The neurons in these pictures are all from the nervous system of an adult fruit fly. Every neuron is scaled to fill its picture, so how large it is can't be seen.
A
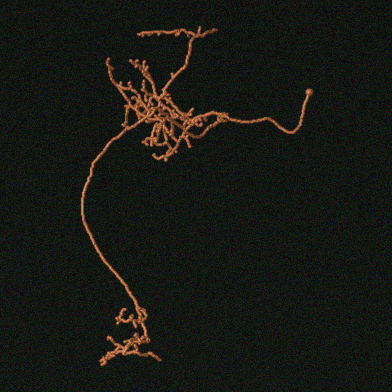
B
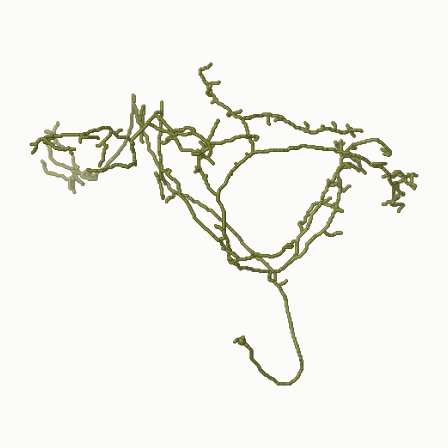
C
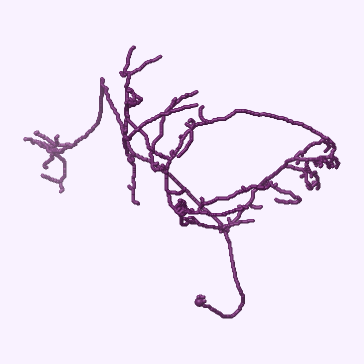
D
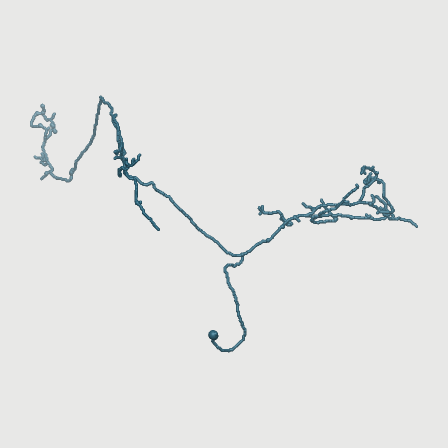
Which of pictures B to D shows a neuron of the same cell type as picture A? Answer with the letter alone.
D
